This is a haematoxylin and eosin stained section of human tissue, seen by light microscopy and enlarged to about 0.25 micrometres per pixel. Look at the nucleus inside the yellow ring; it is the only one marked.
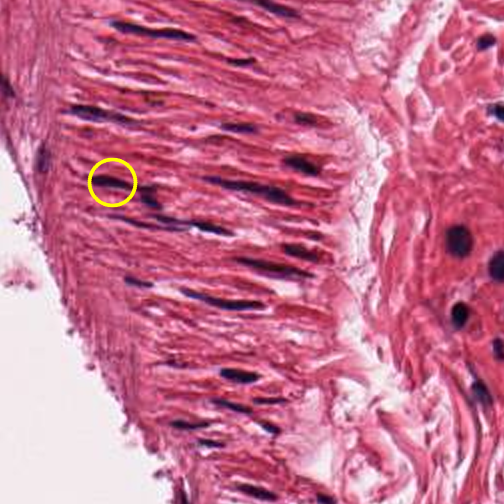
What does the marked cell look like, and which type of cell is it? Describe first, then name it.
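Its nucleus is elongated and narrow, lying lengthwise along the same direction as the stretched-out pink cytoplasm around it. The nucleus stains dark purple, roughly as dark as and of similar size to the neighbouring elongated nuclei. The cytoplasm is pink and finely streaked along its length, with no sharp border separating it from the neighbouring cells. The cell lies among many similar elongated cells packed in parallel, forming a thick pink band of wall next to a clear empty space on the left. Type of cell: smooth muscle cell.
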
